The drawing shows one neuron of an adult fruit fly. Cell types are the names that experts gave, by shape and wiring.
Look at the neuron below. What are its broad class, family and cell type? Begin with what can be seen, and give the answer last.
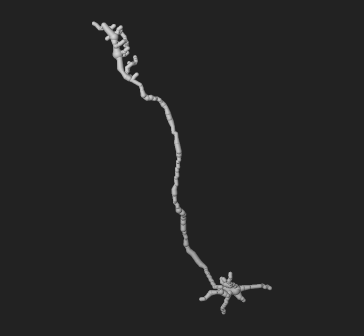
As drawn here it is taller than it is wide. Its broad class is optic-lobe intrinsic neuron. Its family is L. The cell type is L3.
